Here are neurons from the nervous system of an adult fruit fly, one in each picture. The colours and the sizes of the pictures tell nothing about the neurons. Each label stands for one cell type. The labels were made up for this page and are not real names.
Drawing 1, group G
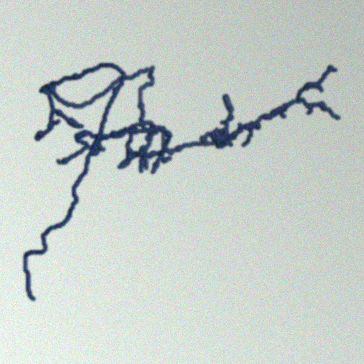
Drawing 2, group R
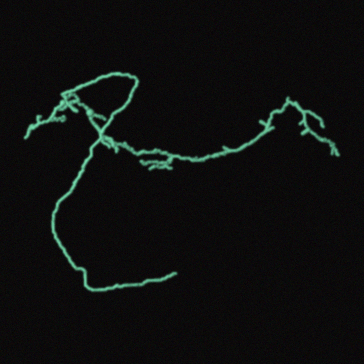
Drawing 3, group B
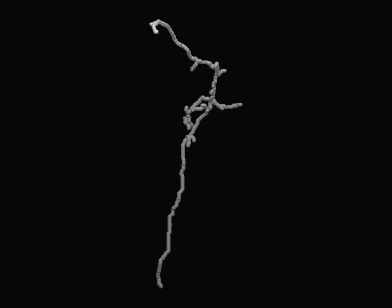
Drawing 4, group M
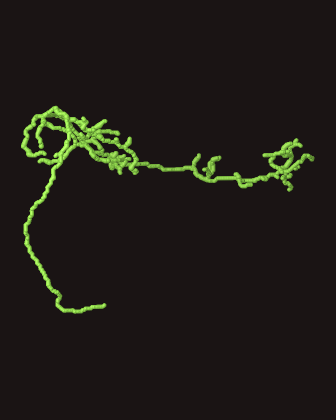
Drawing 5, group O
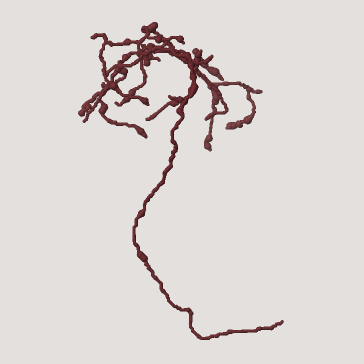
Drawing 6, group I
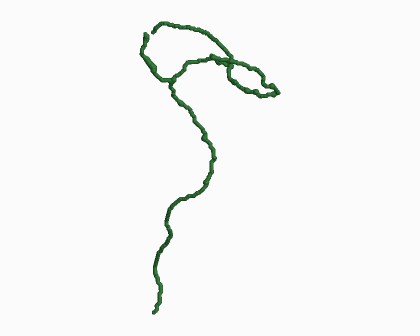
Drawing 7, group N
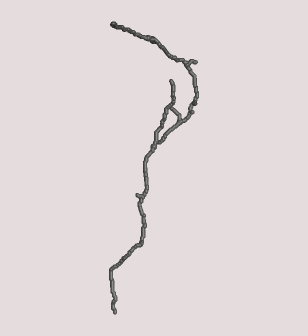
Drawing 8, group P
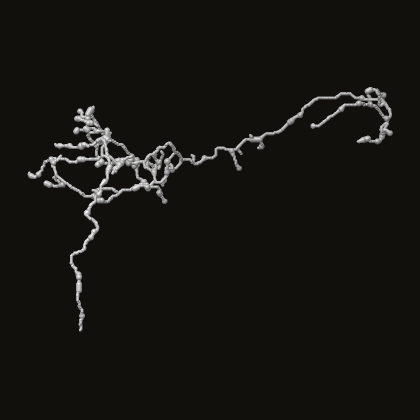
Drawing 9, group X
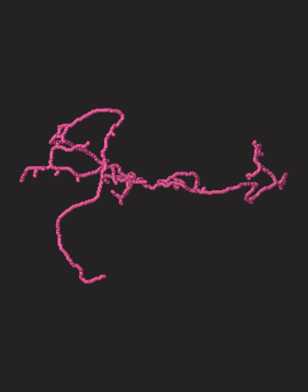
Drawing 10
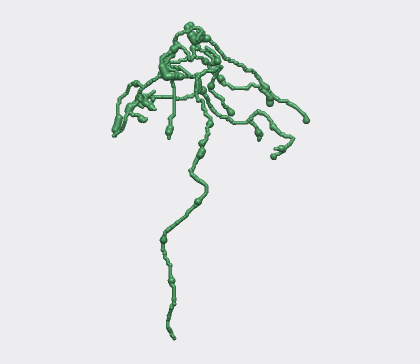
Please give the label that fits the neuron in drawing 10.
group O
